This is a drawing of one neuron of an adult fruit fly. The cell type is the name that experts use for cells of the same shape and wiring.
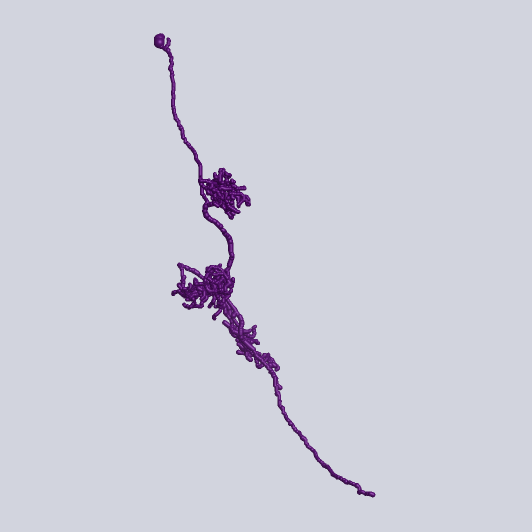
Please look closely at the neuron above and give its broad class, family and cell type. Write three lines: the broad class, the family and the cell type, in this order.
central-brain intrinsic neuron
class CX
PFL1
